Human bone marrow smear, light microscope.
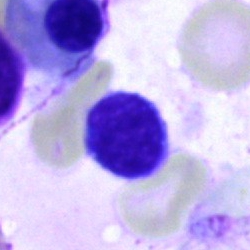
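Lymphocyte, the central cell: its outline looks roughly round, and the nucleus fills almost all of it, leaving at most a very thin rim of cytoplasm. The chromatin seems dark purple and densely clumped, and I can find no nucleolus.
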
